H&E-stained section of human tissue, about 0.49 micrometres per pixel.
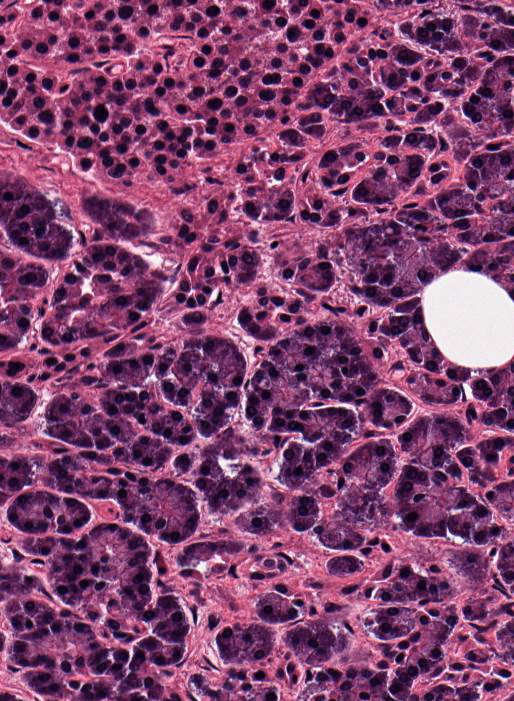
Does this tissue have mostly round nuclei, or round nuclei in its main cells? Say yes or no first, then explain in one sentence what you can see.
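Yes. Each cell has a single round dark nucleus.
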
